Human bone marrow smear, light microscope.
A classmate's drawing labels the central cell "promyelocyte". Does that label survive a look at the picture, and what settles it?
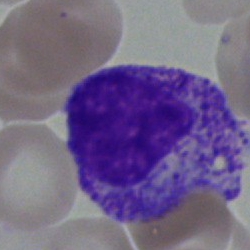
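Edge: roughly rounded, uneven, slightly knobbly. Nucleus: single, large, toward the left; deep purple, chromatin dense and blotchy. Nucleolus: none distinct.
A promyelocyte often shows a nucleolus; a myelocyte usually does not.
The missing nucleolus therefore goes with myelocyte, against promyelocyte. Cytoplasm: pale lilac crescent along the right and lower sides of the nucleus, one small round clear vacuole on the right.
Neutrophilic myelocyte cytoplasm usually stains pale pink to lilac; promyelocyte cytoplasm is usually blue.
Pale lilac sides with myelocyte, against promyelocyte. Verdict: not a promyelocyte; the cell is a myelocyte.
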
